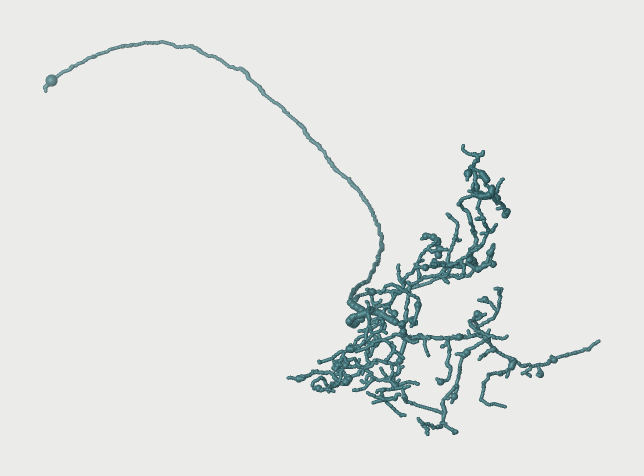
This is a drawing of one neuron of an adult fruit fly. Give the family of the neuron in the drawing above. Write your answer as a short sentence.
The family is hemilineage WEDd1.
